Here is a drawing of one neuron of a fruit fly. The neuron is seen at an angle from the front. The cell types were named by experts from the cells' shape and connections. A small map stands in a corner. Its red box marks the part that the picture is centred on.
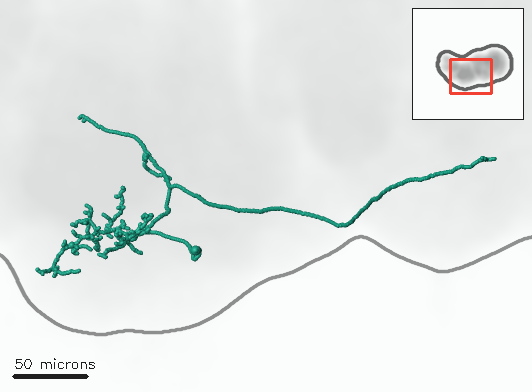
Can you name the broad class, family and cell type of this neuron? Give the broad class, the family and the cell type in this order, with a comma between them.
ascending neuron, hemilineage 10B, AN10B039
